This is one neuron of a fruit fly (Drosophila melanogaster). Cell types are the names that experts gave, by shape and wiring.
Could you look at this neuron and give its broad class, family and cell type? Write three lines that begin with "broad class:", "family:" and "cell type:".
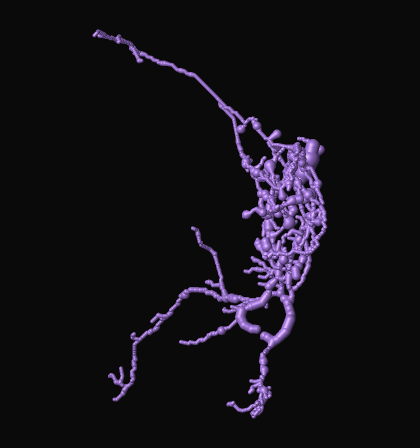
broad class: central-brain intrinsic neuron
family: hemilineage LHd2
cell type: CB2970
